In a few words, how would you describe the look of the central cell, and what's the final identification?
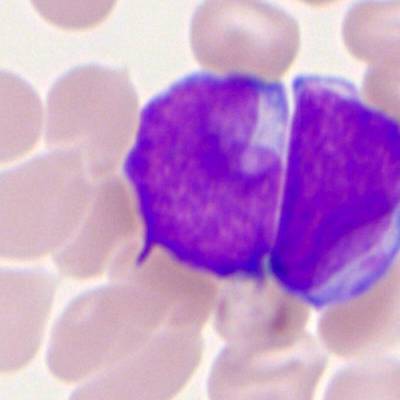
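The outline is irregular and angular rather than smoothly round, with a small pointed projection at the lower left edge. A single unlobed nucleus fills most of the cell. What cytoplasm can be seen is blue. The cell shown is a myeloblast.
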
